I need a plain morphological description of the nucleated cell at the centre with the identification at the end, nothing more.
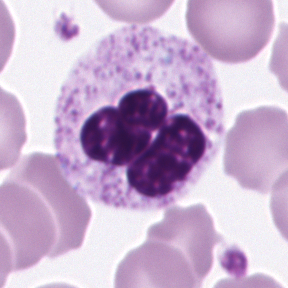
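You'll notice a pale pinkish-lilac rim of cytoplasm going all the way round the nucleus, with fine violet granules scattered throughout it. There aren't any vacuoles in that cytoplasm, and no lobe shows a nucleolus. It's a segmented neutrophil.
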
